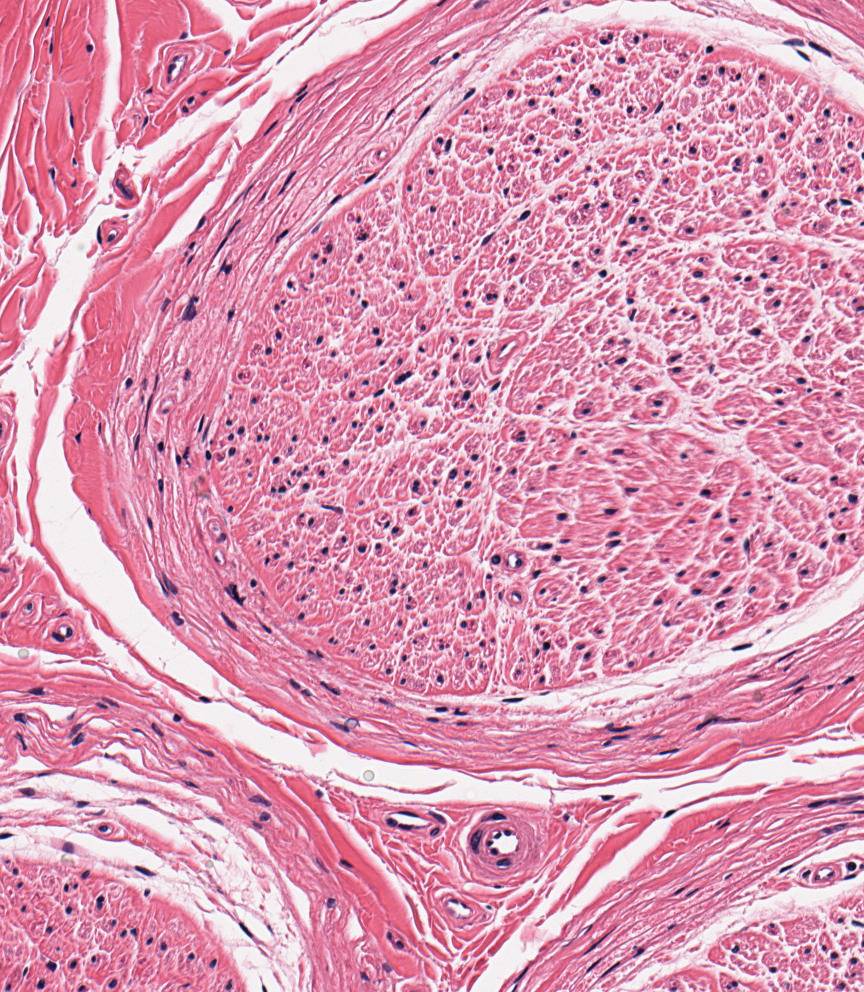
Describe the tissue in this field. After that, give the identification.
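In the upper right of the field lies a large oval bundle, cut in cross-section. Its interior consists of many small pale rounded profiles set in a fine pink meshwork. Parts of similar bundles appear at the bottom left and bottom right corners. Between the bundles is dense pink fibrous tissue with wavy bands and scattered elongated nuclei. The tissue in this field is tibial nerve.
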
